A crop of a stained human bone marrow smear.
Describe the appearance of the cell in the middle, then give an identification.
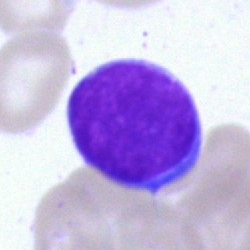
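A thin blue rim of cytoplasm lies mainly along the lower right edge. The chromatin is finely mottled, without coarse dark clumps. No granules are visible in the cytoplasm, and the cell surface has no projections. This cell is a blast.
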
